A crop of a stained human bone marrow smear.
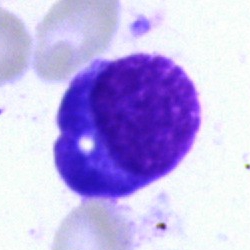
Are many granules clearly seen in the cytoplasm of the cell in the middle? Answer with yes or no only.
No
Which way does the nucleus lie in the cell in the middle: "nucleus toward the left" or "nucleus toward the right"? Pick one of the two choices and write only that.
Nucleus toward the right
